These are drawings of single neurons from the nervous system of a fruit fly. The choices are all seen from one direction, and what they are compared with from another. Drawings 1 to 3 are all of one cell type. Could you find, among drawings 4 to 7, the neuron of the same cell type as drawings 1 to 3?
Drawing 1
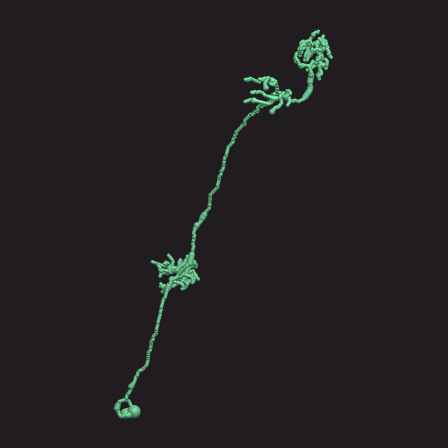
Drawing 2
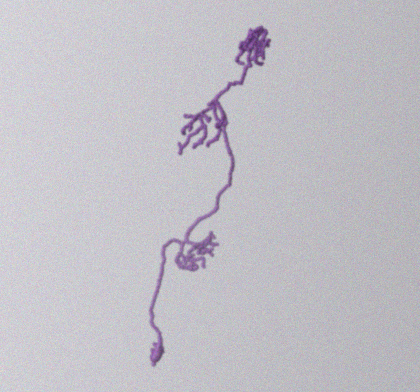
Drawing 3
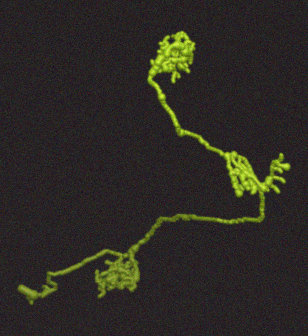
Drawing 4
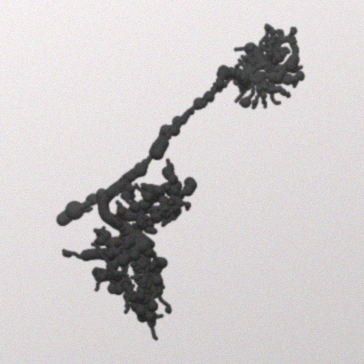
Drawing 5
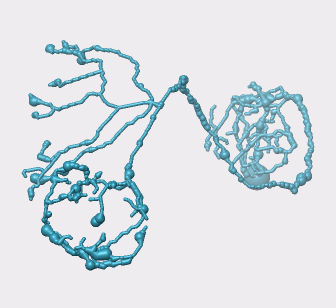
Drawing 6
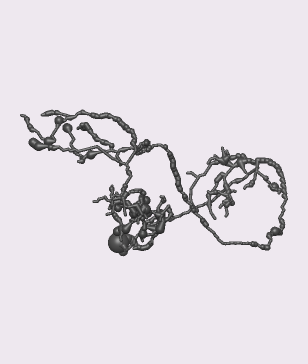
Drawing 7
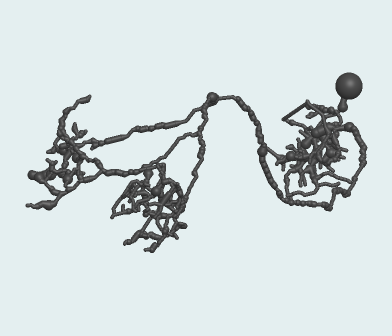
6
